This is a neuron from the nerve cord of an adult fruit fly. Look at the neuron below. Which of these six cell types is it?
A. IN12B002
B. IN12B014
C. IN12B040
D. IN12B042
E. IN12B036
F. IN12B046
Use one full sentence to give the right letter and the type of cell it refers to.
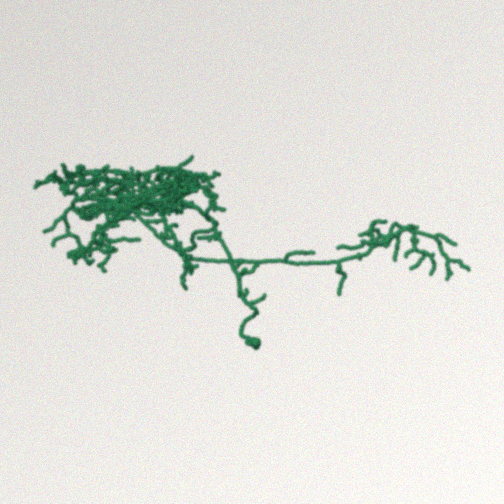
The cell type for the neuron is option B, which is IN12B014.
